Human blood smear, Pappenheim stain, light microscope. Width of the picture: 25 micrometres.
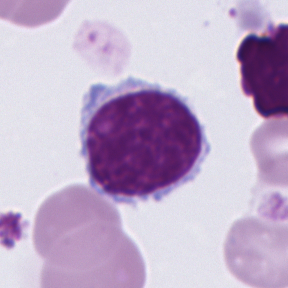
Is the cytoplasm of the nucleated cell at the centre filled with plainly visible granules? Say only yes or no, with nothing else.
No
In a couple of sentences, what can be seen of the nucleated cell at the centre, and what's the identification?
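You'll see a nucleus that's round to slightly oval, about 10 by 9 micrometres, with a smooth outline and no indent. Around it the cytoplasm is pale blue and makes only a narrow rim. The cell border is ragged, with lots of fine, fuzzy projections. That's a typical lymphocyte.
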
